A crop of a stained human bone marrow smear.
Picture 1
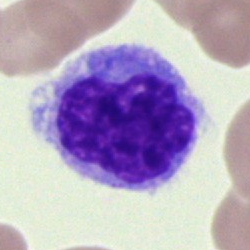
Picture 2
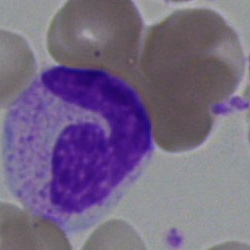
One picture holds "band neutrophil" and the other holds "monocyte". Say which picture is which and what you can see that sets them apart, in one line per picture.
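Picture 1 – monocyte. No distinct granules are visible in the cytoplasm.
Picture 2 – band neutrophil. Fine purple granules are scattered through the cytoplasm.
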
